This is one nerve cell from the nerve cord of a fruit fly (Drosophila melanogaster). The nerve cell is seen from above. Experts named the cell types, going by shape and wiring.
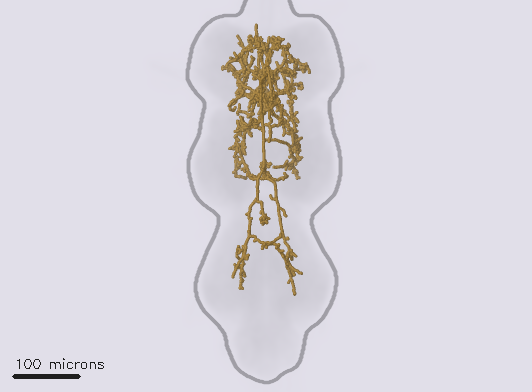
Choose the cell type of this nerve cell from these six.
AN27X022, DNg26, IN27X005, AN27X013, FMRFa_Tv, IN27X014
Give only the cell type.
IN27X005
